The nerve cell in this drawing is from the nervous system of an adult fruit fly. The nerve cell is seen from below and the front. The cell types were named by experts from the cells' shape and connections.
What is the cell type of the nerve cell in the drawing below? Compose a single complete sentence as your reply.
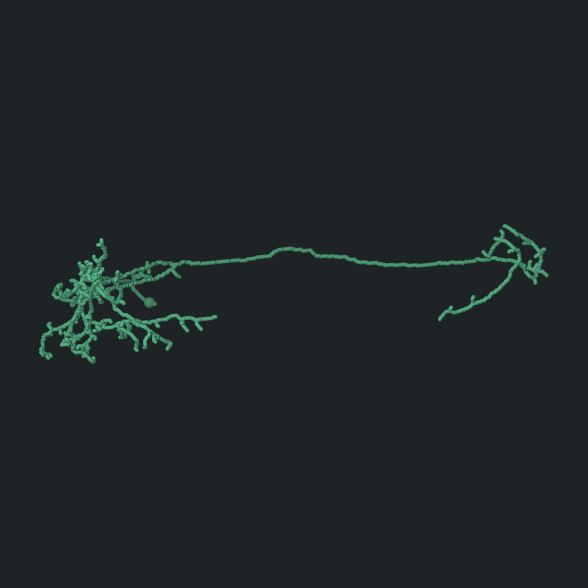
The cell type name WED167 applies to this nerve cell.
